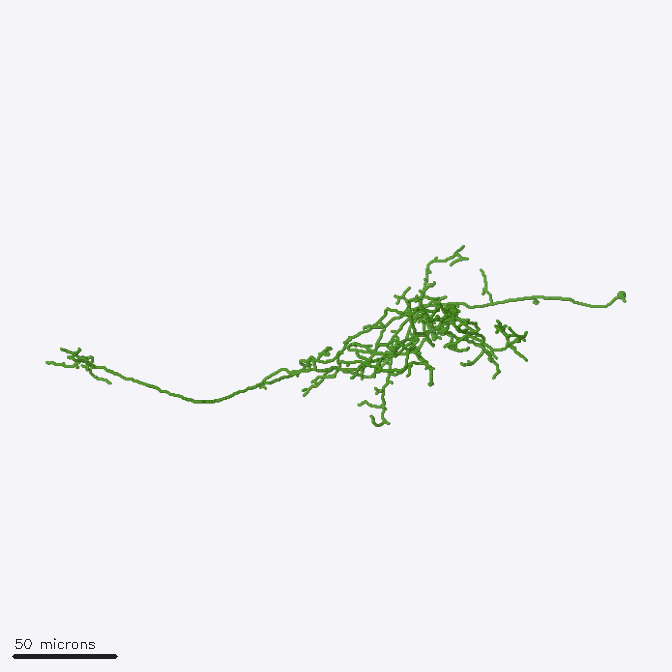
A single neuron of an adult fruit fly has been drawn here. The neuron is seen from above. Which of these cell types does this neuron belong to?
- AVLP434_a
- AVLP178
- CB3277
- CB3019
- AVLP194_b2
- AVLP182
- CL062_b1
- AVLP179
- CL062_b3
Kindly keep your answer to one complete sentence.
The cell type this neuron represents is CL062_b1.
